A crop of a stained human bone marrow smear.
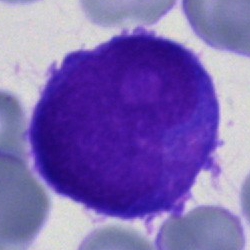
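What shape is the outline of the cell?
Roughly round.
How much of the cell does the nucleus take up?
Almost the whole cell.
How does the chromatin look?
Fine and evenly spread rather than clumped, with a paler rounded area in the upper middle of the nucleus.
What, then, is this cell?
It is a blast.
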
